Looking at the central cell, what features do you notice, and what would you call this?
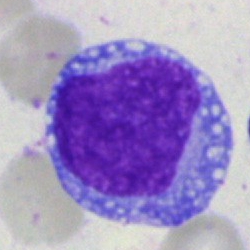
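Looking at the outline first, I find it roughly round. A moderate rim of blue cytoplasm surrounds the nucleus, and numerous small clear vacuoles lie in it, mostly toward the cell edge. I see no distinct granules in that cytoplasm. I would call this a blast.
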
